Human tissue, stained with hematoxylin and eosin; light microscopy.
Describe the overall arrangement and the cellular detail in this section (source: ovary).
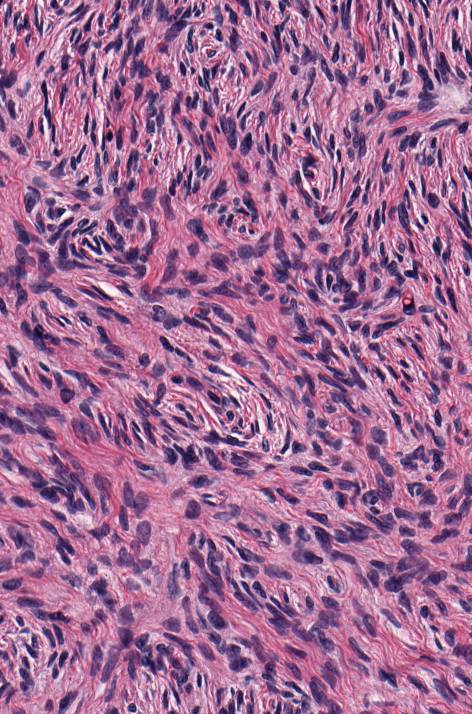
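What you've got here is spindle cells right across the field, packed in short fascicles that interlace and head off in different directions. Their nuclei are dark purple, elongated to oval, and they vary somewhat in size and shape. The cytoplasm is pale pink, and you can't really make out where one cell ends and the next begins. There's no epithelium and no glands anywhere.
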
